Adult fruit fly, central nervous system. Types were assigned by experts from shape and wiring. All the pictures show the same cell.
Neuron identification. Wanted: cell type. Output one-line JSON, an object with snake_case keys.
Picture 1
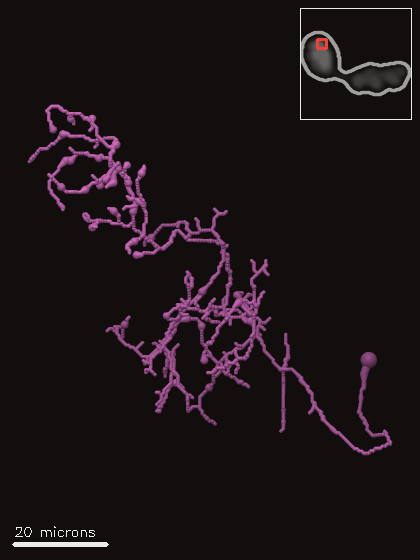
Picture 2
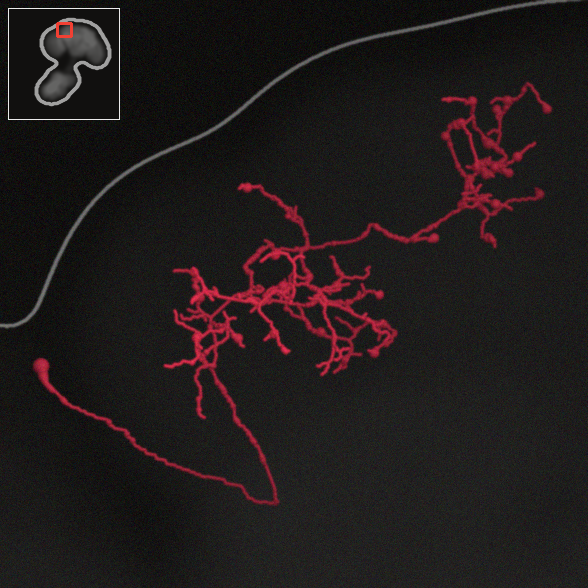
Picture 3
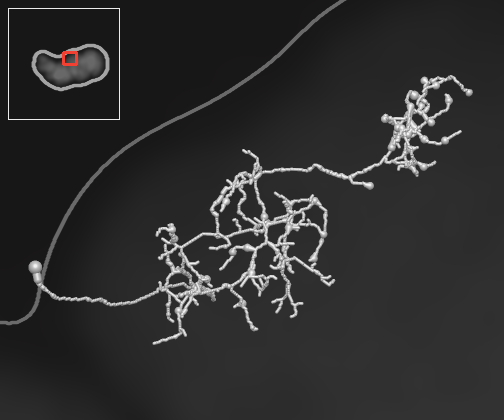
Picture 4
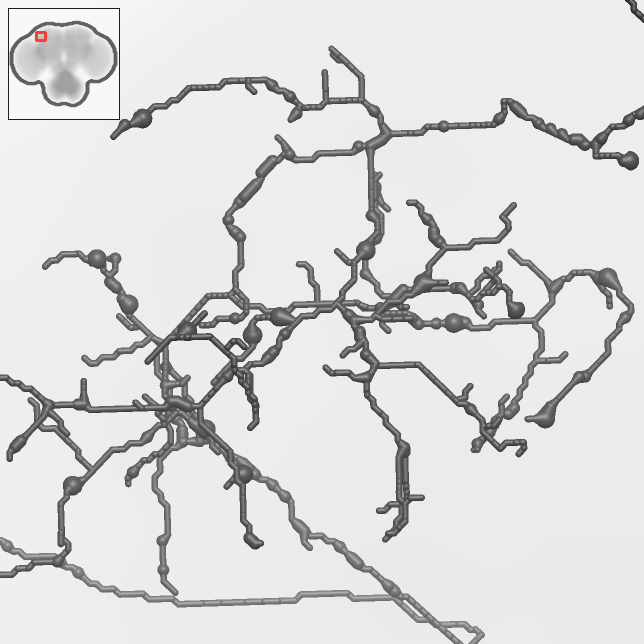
{"cell_type": "CB4115"}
